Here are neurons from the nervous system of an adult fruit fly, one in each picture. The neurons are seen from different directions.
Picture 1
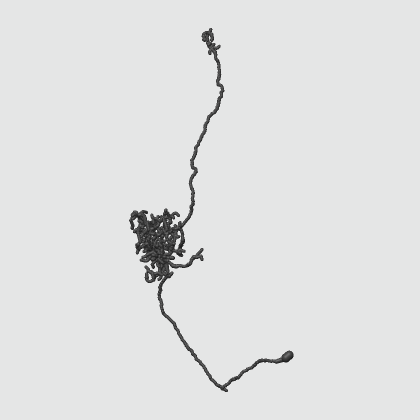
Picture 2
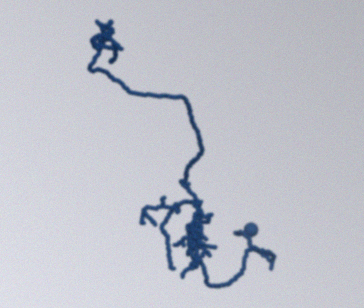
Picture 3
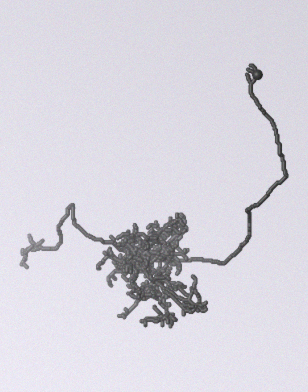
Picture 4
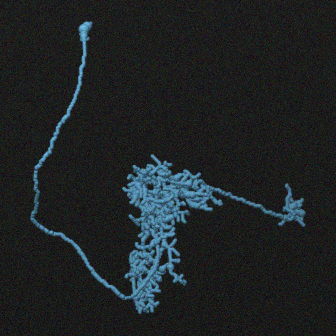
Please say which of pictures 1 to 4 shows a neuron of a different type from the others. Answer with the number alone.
2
